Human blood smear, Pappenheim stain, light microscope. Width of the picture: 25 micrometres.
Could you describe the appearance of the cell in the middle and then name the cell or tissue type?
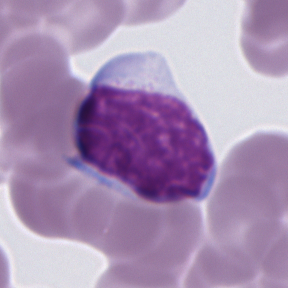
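Notice the pale blue cytoplasm, widest above the nucleus at the top of the cell. A few fine reddish-purple granules lie in it along the upper edge of the nucleus. The nucleus, about 13 by 10 micrometres, fills about 80% of the cell's area and shows no distinct nucleoli. No vacuoles are visible in the cytoplasm. This is a large granular lymphocyte.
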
